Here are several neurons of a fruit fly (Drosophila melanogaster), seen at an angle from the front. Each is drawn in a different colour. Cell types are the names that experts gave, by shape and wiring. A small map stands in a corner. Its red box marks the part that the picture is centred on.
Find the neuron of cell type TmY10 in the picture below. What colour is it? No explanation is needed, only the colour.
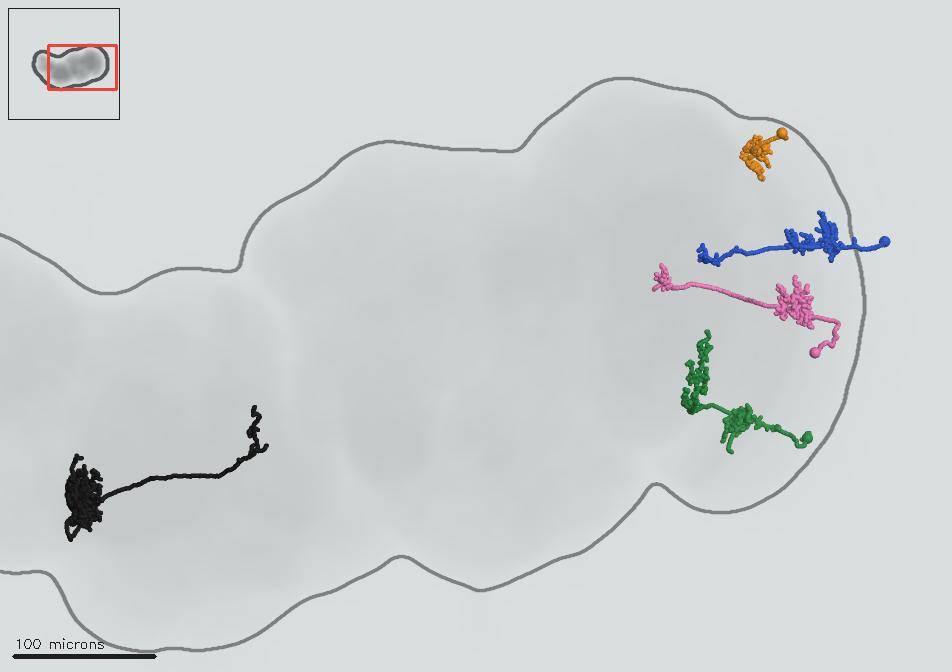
blue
